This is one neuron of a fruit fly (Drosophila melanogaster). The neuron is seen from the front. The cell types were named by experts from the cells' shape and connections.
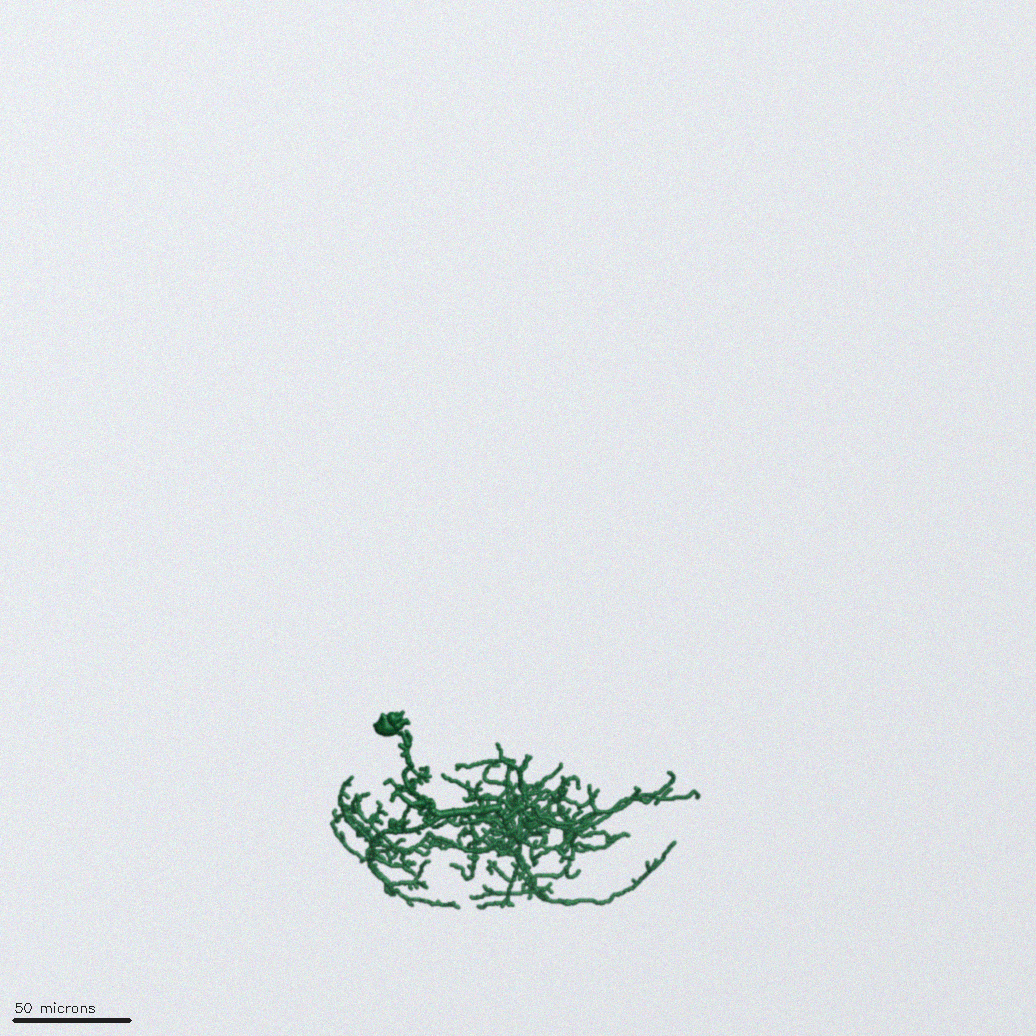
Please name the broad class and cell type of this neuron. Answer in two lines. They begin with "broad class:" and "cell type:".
broad class: motor neuron of the brain
cell type: MN5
